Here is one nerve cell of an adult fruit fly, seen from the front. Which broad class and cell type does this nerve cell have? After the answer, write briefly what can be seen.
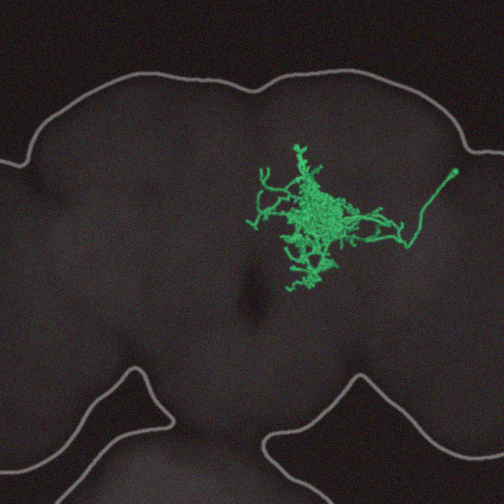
This is a central-brain intrinsic neuron. The cell type is LAL141. In this view it is wider than it is tall.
